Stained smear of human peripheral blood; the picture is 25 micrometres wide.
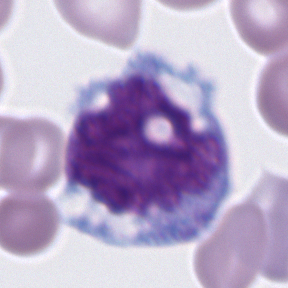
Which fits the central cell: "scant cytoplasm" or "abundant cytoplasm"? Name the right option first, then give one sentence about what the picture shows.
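Scant cytoplasm. The nucleus fills most of the cell.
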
